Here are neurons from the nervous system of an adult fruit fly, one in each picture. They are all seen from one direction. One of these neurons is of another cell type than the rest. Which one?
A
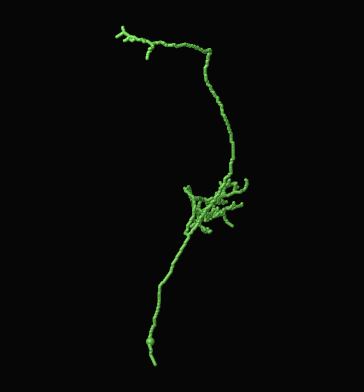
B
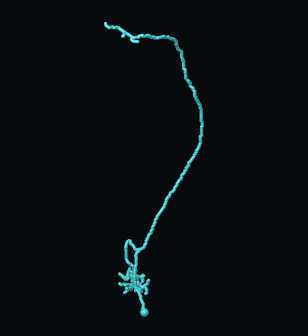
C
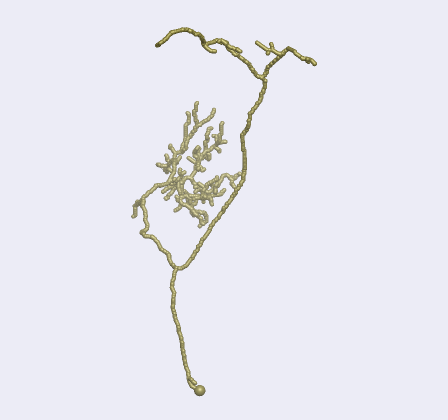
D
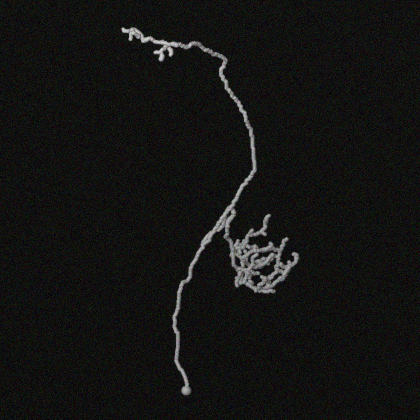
Picture C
